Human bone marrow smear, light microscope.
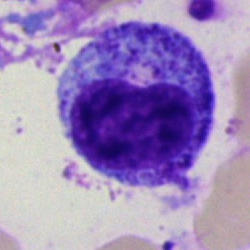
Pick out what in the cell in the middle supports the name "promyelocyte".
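This one is a promyelocyte.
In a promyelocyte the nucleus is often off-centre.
That fits here: the nucleus fills the lower part of the cell, and the cytoplasm forms a broad crescent above it.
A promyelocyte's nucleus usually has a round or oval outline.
What doesn't quite match is the shallow notch in the upper edge of this nucleus. The cytoplasm, for its part, is crowded with dark purple granules.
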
